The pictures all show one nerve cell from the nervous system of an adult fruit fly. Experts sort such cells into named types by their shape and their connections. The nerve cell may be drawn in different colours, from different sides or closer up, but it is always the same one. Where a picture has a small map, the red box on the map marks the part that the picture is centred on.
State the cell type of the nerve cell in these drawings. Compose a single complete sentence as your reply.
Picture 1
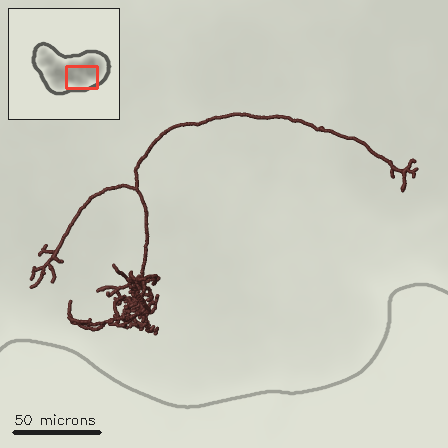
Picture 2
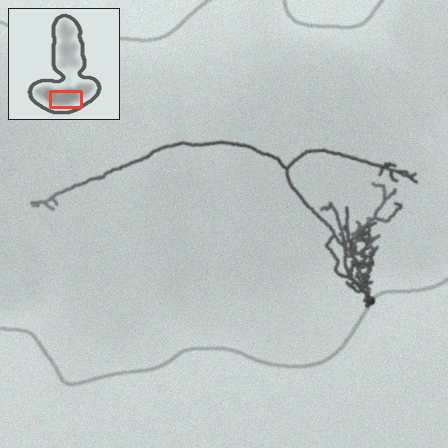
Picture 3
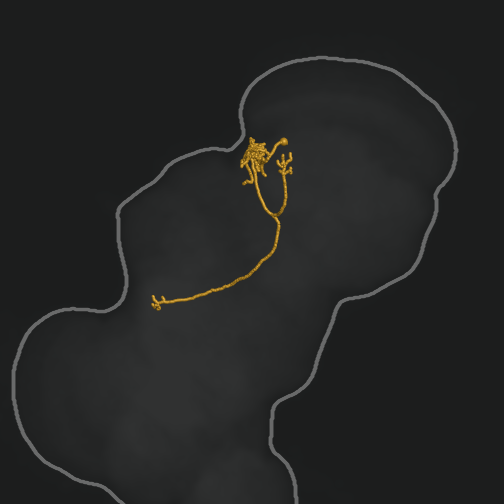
Under the cell type CB1078 falls this nerve cell.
